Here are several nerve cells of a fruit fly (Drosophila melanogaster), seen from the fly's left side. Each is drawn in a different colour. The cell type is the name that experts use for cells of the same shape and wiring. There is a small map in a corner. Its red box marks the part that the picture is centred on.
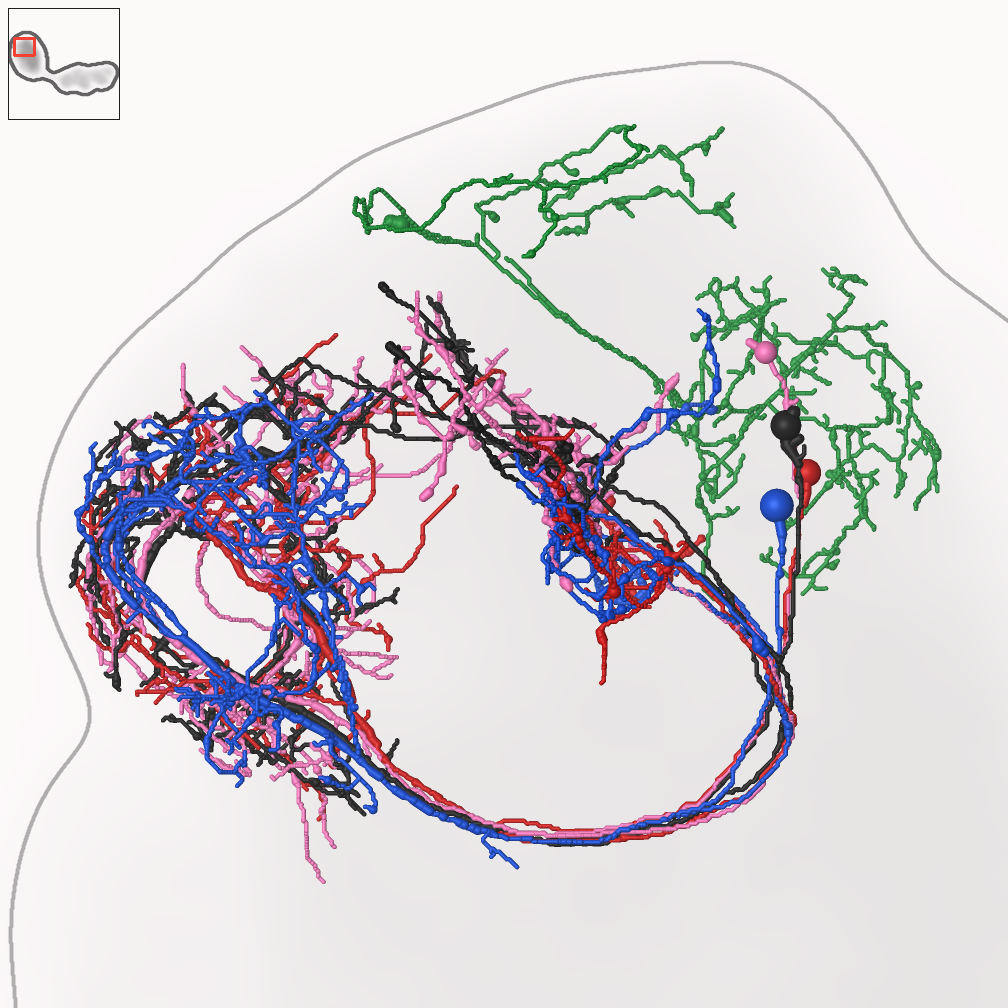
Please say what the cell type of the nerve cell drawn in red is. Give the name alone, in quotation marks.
"CRE080_d"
